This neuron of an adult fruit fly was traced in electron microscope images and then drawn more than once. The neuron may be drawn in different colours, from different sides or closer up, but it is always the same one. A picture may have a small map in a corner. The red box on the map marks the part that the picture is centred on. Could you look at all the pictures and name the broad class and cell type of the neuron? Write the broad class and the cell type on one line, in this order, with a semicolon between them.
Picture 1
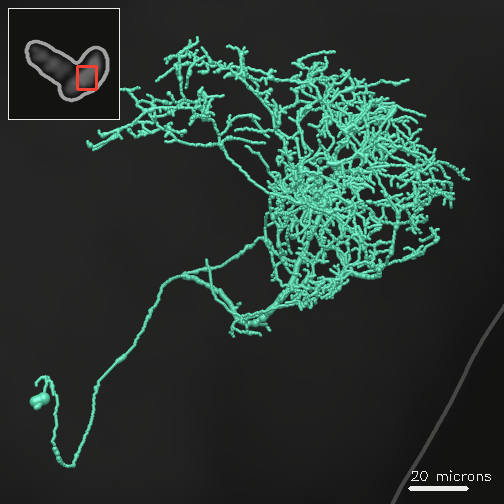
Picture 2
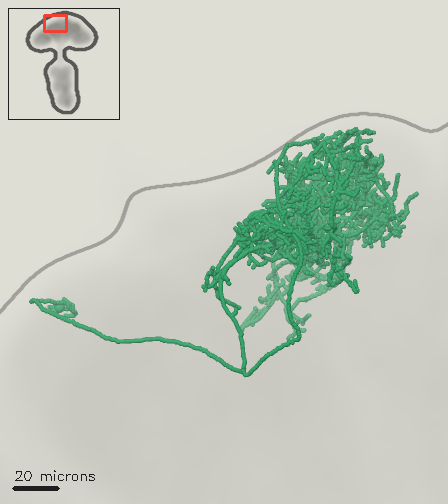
central-brain intrinsic neuron; CRE048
